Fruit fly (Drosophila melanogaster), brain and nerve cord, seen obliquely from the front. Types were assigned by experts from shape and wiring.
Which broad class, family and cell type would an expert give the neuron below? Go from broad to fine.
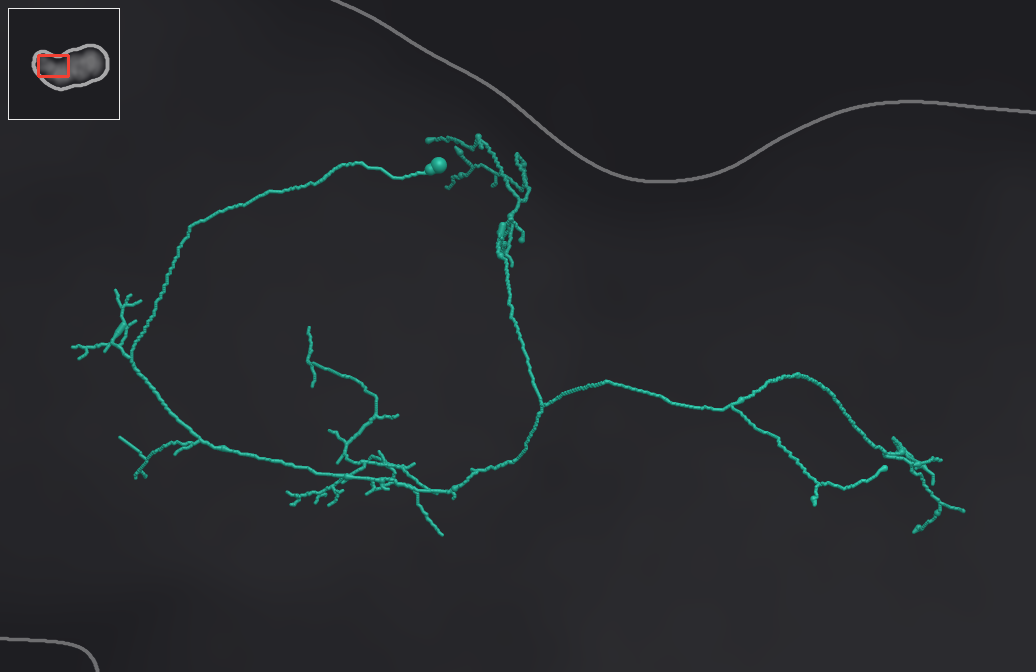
nerve-cord intrinsic neuron; hemilineage 18B; IN18B054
